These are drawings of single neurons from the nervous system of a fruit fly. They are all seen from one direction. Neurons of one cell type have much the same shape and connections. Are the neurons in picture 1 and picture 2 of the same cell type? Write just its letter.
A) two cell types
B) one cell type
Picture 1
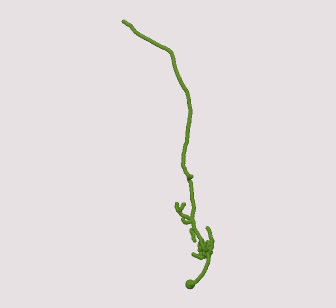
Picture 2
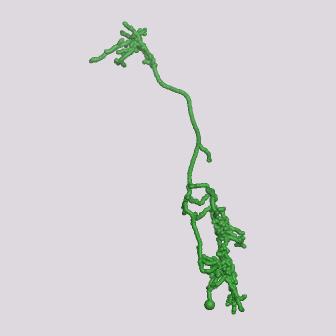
A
